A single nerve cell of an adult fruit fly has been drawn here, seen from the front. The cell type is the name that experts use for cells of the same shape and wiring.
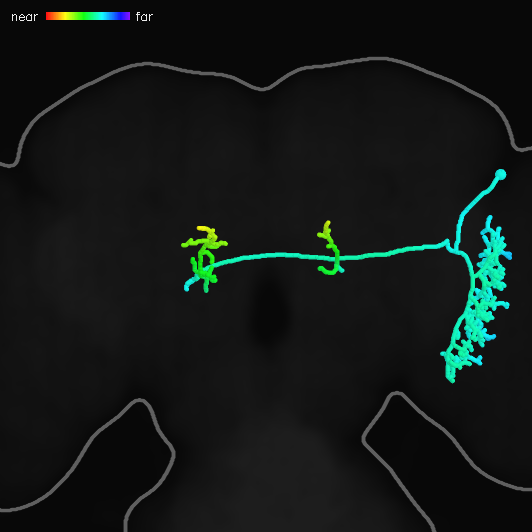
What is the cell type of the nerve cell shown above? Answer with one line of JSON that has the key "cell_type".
{"cell_type": "LC19"}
